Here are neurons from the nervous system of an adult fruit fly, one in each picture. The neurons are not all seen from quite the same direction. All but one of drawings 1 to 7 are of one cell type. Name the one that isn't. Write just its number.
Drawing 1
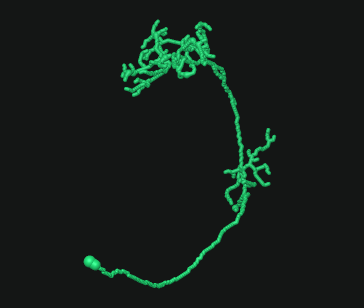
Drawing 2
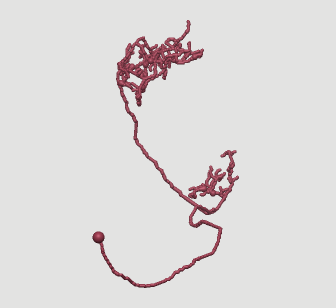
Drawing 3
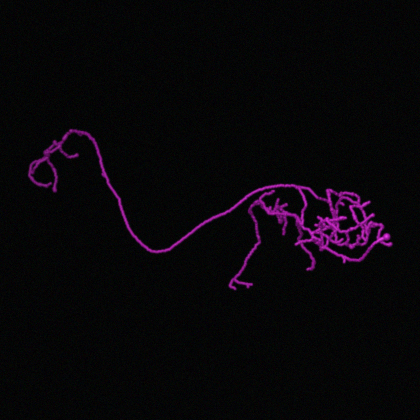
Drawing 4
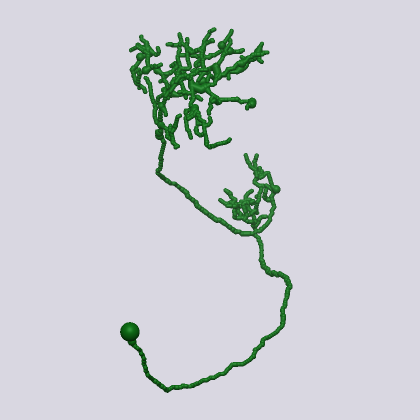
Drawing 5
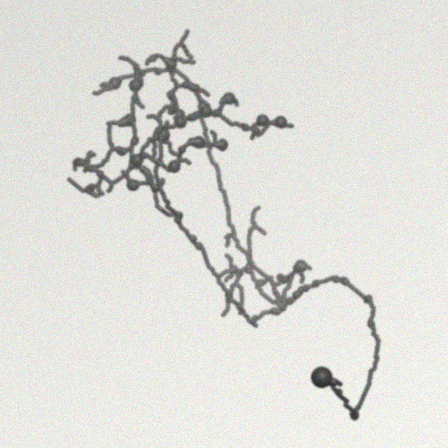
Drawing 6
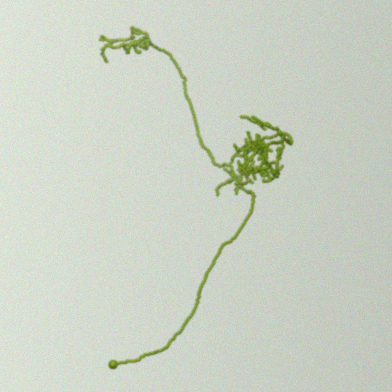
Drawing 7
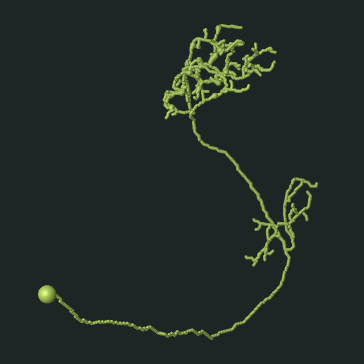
3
